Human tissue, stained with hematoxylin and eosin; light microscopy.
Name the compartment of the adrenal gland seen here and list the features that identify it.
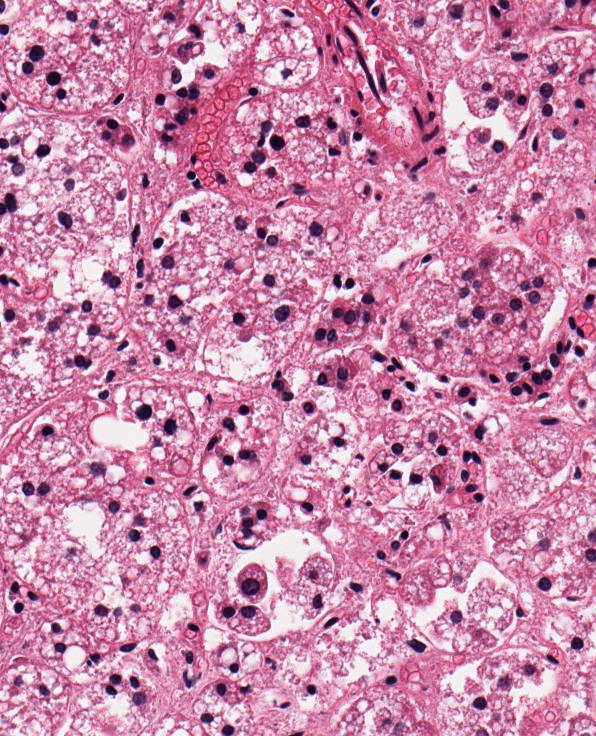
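I'd call this the zona fasciculata. What decides it is the cytoplasm: abundant, pale, full of small clear vacuoles, bubbly.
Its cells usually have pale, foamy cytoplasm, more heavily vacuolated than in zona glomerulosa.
Nuclei: small, round, darkly stained. The cells sit in rounded nests between thin pink fibrous septa, some holding larger clear spaces, one toward the lower left.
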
